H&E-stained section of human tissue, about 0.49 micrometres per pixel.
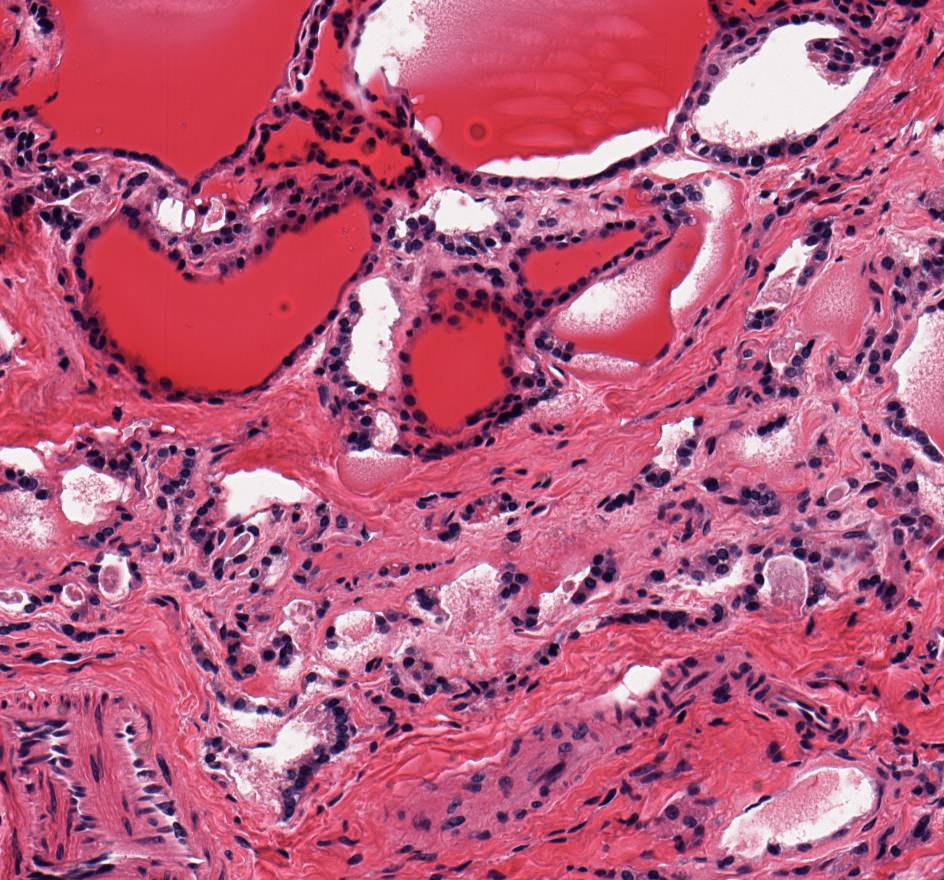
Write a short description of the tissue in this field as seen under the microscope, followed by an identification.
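First, the follicles: those in the lower half are small and hold pale, frothy to finely granular material rather than dense red colloid. Next, fibrous tissue: dense pink collagenous bands cross the middle and lower field, separating groups of follicles. Fat cells: none. This is thyroid.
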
